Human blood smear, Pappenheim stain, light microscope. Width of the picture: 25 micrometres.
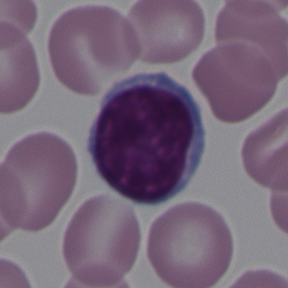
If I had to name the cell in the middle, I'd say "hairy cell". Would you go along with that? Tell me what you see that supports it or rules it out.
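The roughly round cell is about 12 by 10 micrometres; its round, unlobed nucleus is about 9 micrometres across and fills about 80% of the cell's area. The chromatin is dense, dark purple and coarsely clumped, with no nucleoli. No granules or vacuoles are in the cytoplasm.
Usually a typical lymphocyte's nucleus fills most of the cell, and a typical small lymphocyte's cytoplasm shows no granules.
Both hold here, which speaks for typical lymphocyte.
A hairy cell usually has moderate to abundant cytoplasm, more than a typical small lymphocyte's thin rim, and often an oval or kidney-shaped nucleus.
A nucleus filling 80% of the area, and a round one at that, tells against hairy cell. So not hairy cell: it's a typical lymphocyte.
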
